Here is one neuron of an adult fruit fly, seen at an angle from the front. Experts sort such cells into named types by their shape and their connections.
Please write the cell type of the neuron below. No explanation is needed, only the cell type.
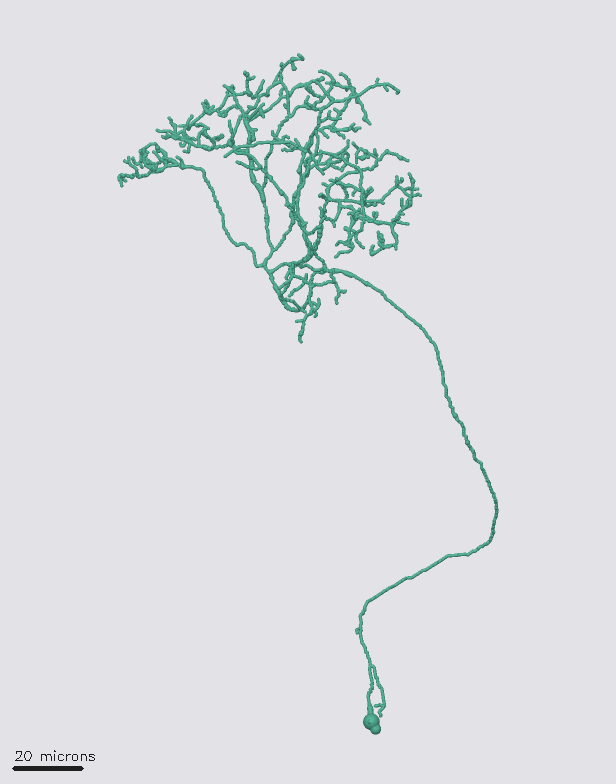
FB6N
